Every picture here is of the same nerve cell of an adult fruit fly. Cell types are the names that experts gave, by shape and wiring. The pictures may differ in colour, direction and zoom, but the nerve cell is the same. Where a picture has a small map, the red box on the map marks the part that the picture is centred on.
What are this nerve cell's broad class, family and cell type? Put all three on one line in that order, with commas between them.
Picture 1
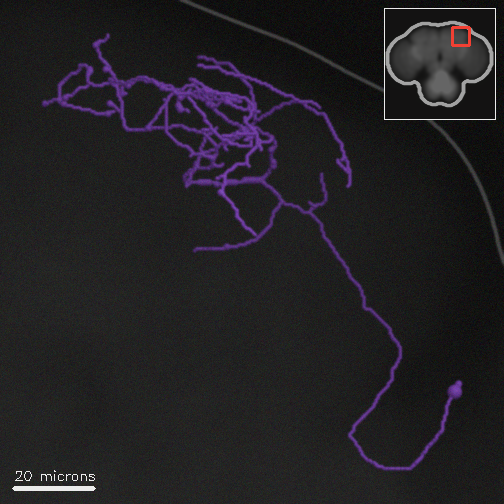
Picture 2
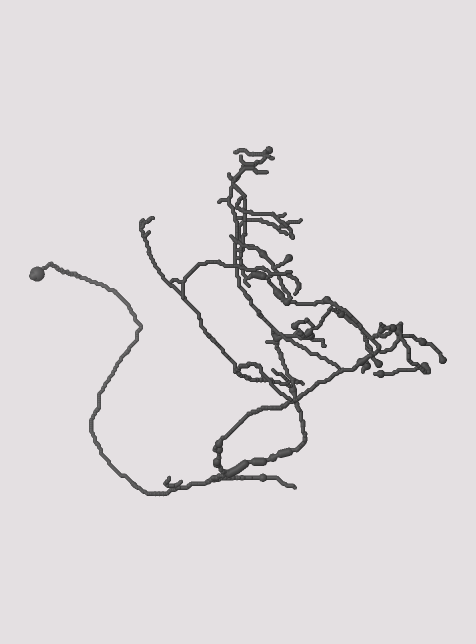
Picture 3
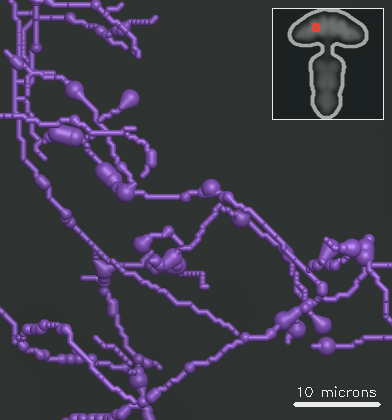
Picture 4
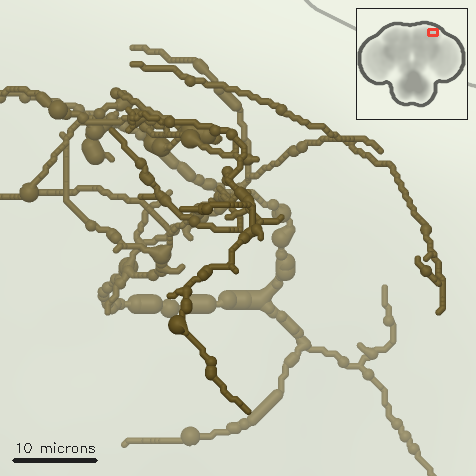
central-brain intrinsic neuron, hemilineage LHa3, CB4086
